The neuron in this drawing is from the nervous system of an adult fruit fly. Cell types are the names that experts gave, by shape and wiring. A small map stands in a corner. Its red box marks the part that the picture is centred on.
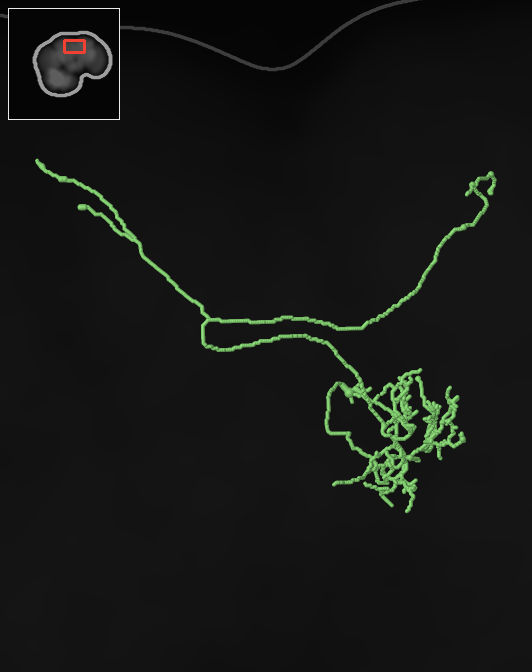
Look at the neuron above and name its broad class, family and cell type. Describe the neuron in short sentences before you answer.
The picture shows dozens of branch ends. In this view it is wider than it is tall. This is a central-brain intrinsic neuron. The name of its family is class CX. The cell type is FS2.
